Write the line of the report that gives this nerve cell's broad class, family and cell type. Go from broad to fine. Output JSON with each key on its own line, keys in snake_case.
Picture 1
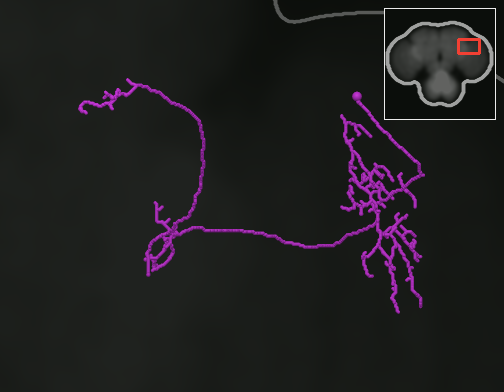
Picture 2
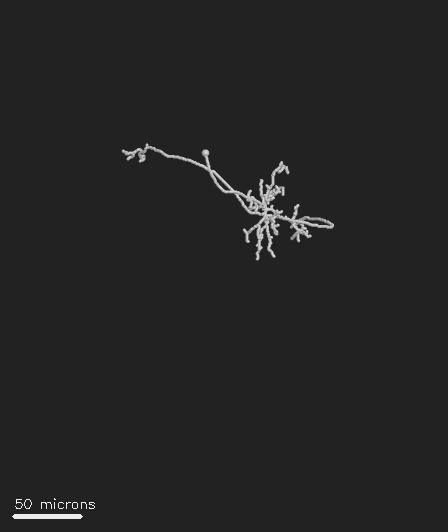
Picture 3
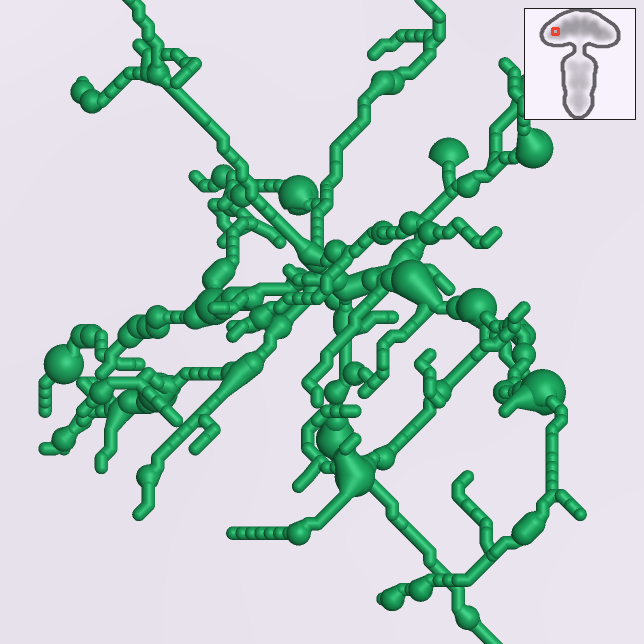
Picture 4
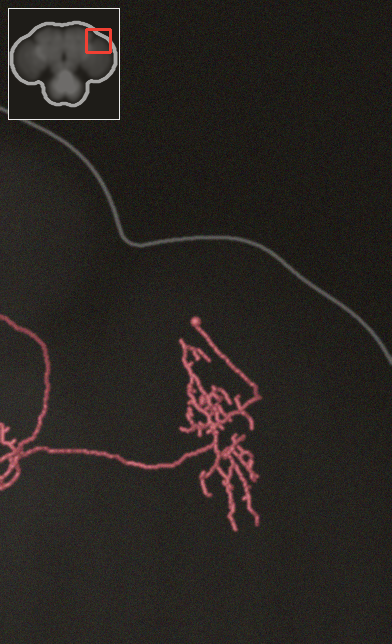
{
 "broad_class": "visual projection neuron",
 "family": "MeTu",
 "cell_type": "MeTu4c"
}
